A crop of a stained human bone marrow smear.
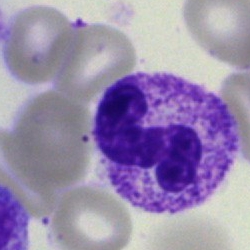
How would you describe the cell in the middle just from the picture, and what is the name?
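First, the outline: round and smooth. Next, the chromatin, which is dense and dark purple. Then the cytoplasm: plentiful, on a pale lilac background, with many purple granules scattered throughout. The cell is a segmented neutrophil.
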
